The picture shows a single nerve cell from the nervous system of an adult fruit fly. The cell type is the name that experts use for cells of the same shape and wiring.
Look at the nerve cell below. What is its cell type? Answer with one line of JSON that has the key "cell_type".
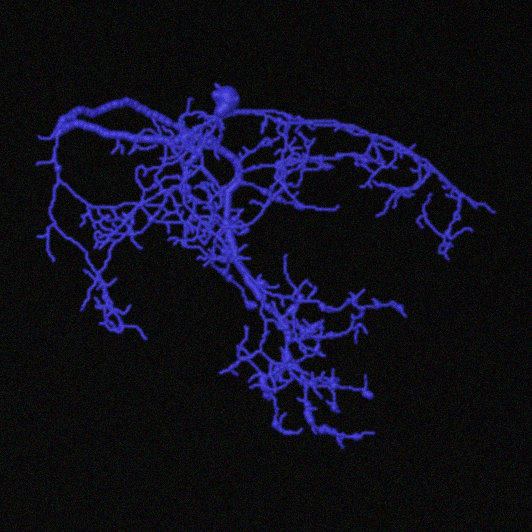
{"cell_type": "INXXX251"}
